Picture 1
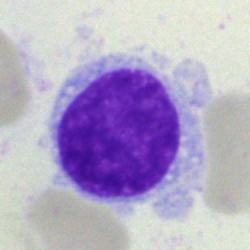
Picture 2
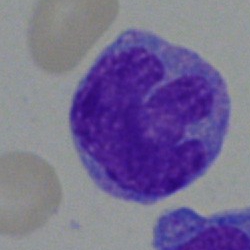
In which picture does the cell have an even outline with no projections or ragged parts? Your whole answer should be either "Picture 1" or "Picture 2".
Picture 2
